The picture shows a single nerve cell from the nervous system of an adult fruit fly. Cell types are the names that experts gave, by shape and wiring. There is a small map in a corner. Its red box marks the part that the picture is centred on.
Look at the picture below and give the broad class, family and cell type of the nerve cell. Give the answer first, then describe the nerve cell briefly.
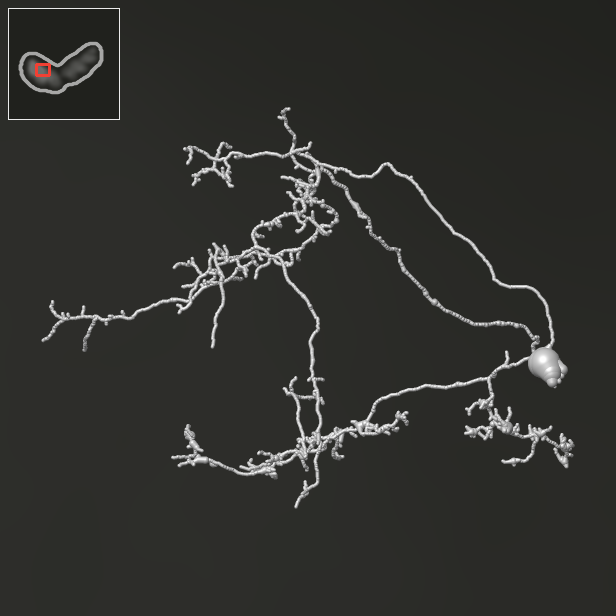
This is a central-brain intrinsic neuron. The family is hemilineage DM6_posterior. It is of cell type CB1556. The cell body is on the right of the picture. Dozens of branch ends can be seen.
